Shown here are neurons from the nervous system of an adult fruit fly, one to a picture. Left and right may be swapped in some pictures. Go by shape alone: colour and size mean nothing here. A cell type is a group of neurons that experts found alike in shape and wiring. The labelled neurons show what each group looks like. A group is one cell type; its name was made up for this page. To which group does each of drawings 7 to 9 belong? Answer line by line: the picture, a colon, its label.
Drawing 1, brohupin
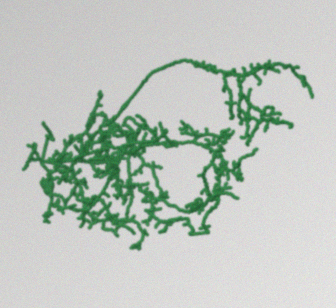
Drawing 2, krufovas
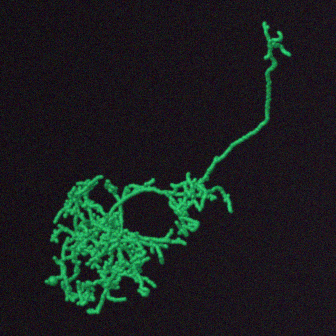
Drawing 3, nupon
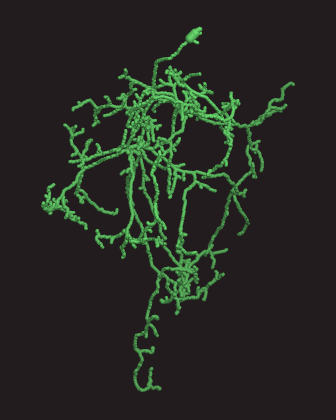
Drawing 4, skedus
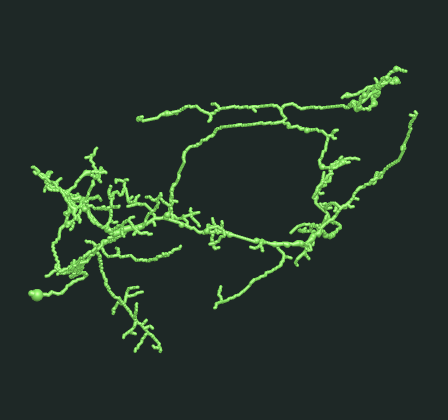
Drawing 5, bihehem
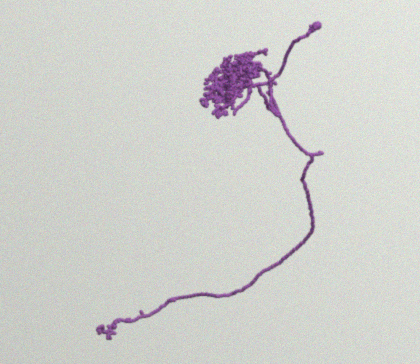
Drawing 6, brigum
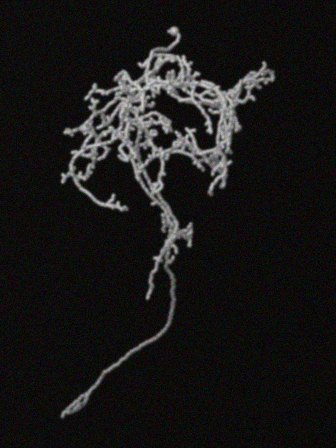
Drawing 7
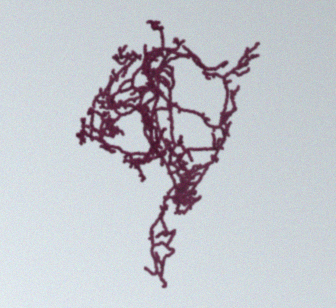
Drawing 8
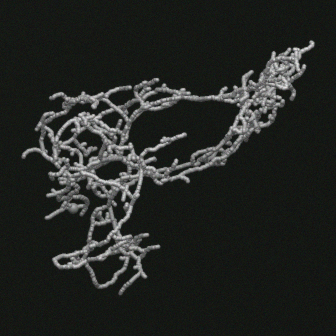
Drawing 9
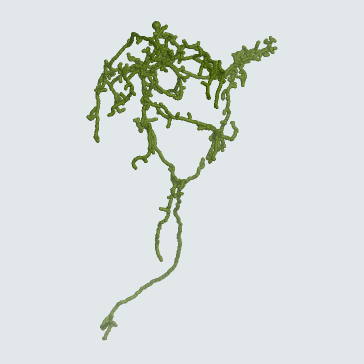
7: nupon
8: nupon
9: brigum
